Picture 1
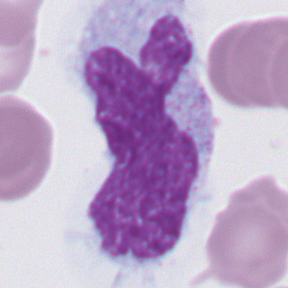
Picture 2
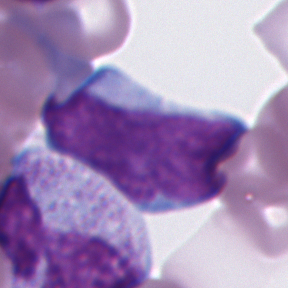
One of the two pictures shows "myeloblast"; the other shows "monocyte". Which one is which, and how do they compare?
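Picture 1 shows a monocyte; picture 2 shows a myeloblast. The monocyte's nucleus is elongated and irregularly folded, with a lobe projecting upward at the top right, while the myeloblast's nucleus fills most of the cell and has a notch in its right edge. In the monocyte the cytoplasm is pale greyish-blue and scattered with fine pinkish-purple granules; in the myeloblast it is pale blue and forms a narrow rim, widest along the upper edge of the cell. The myeloblast as a whole is stretched from left to right, with an irregular, angular outline. From the lower edge of the monocyte, faint thread-like projections extend outward.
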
